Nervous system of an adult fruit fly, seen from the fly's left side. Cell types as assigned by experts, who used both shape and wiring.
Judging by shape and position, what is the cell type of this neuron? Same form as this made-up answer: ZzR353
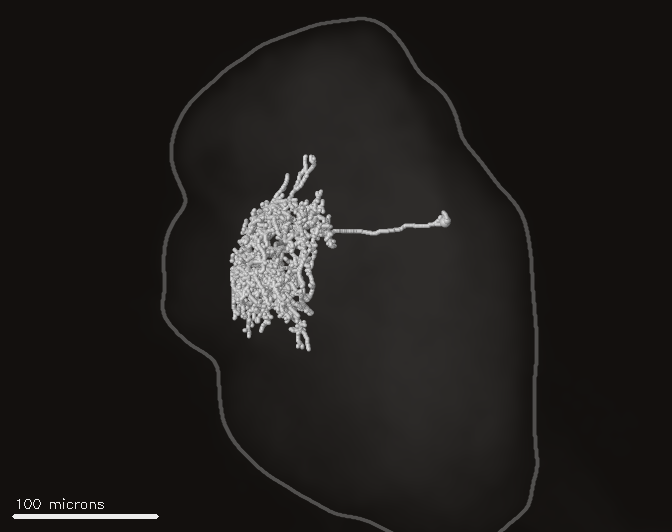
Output: AVLP576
